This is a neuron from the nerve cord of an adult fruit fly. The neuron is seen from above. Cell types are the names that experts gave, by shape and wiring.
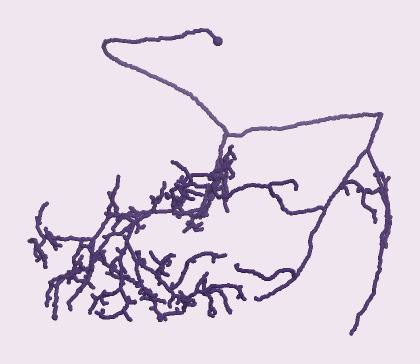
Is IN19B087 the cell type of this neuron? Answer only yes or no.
no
